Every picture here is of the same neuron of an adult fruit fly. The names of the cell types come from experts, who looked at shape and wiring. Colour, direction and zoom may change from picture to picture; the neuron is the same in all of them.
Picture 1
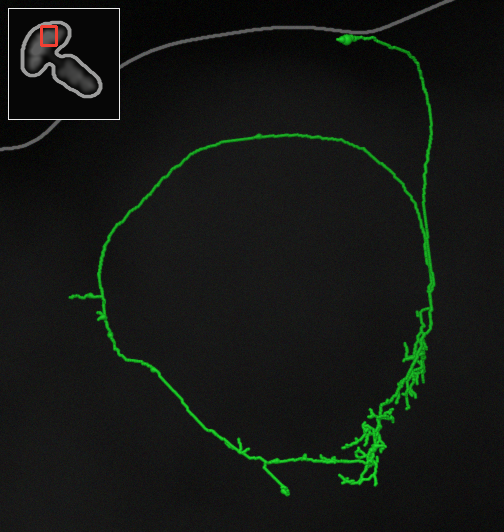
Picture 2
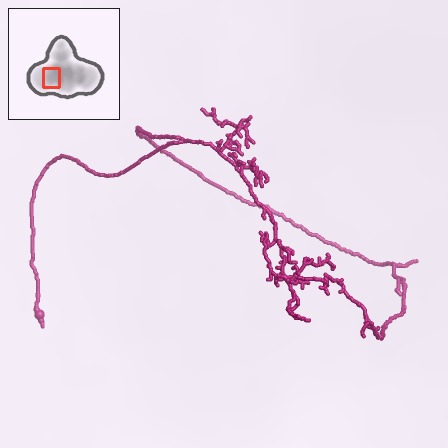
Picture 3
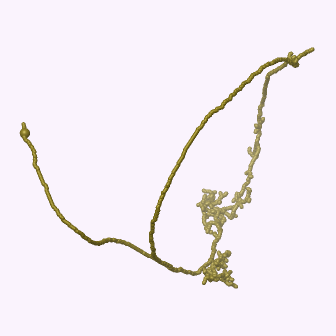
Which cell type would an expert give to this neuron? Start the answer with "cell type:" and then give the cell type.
cell type: CB2873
